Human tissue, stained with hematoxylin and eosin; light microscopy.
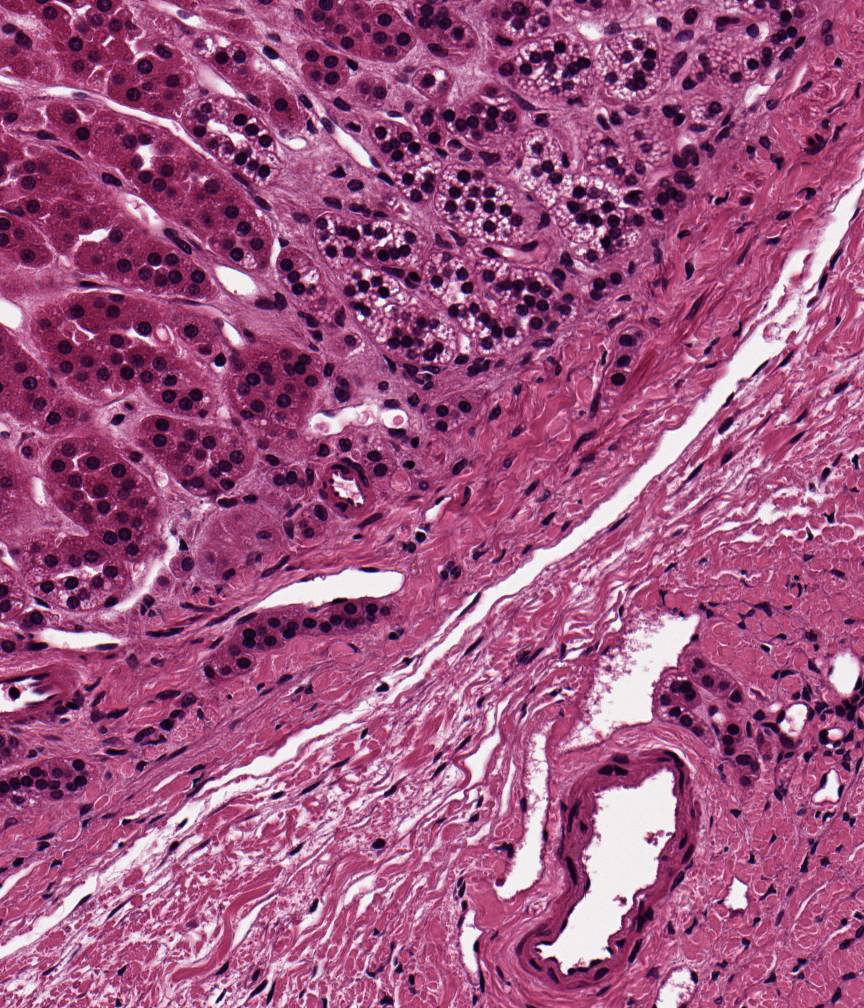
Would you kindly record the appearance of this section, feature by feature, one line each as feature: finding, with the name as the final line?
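Layout: packed epithelial nests upper left; fibrous connective tissue lower right
Upper left cells: abundant pink cytoplasm; round, dark, central nuclei
Upper centre cells: pale, finely vacuolated, foamy cytoplasm
Arrangement: rounded nests and short cords, thin connective tissue strands between, no central lumina
Name: adrenal gland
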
